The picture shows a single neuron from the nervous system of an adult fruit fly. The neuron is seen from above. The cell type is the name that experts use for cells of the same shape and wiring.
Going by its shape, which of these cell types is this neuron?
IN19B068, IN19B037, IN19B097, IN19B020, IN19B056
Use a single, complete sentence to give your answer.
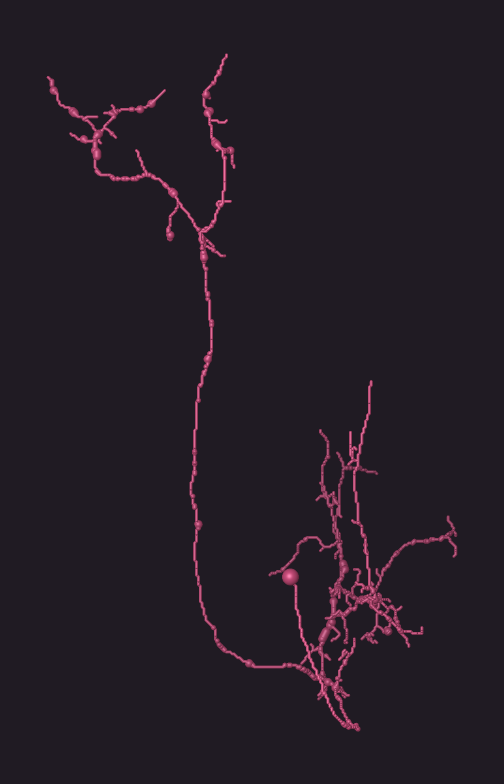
The cell type name IN19B097 applies to this neuron.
